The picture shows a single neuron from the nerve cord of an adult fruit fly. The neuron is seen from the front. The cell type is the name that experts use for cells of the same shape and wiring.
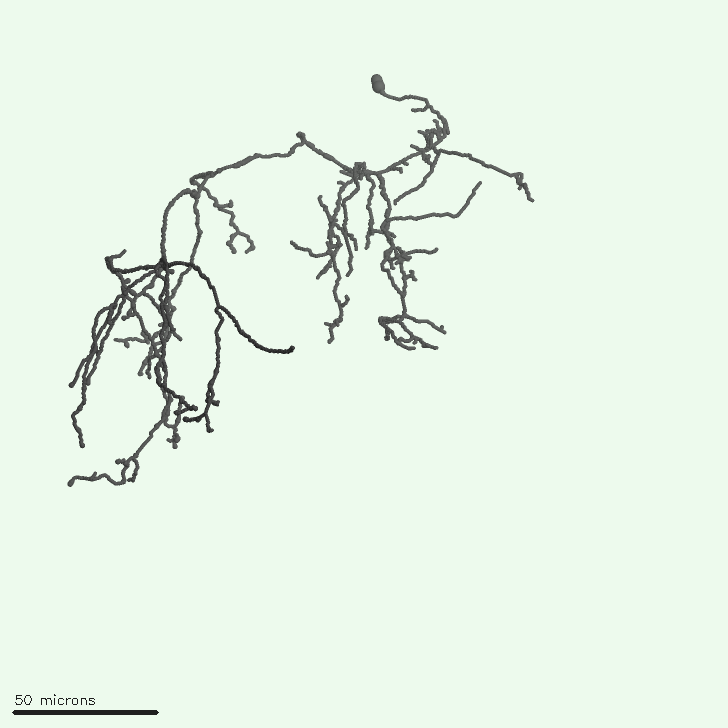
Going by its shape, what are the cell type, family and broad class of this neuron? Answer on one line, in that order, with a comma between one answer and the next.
AN19B051, hemilineage 19B, ascending neuron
